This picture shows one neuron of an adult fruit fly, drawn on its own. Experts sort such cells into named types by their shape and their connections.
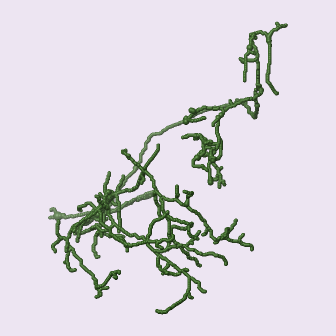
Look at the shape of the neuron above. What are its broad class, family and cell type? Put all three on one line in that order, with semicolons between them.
central-brain intrinsic neuron; hemilineage CREl1; SLP240_b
